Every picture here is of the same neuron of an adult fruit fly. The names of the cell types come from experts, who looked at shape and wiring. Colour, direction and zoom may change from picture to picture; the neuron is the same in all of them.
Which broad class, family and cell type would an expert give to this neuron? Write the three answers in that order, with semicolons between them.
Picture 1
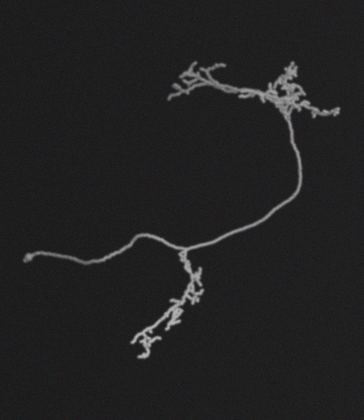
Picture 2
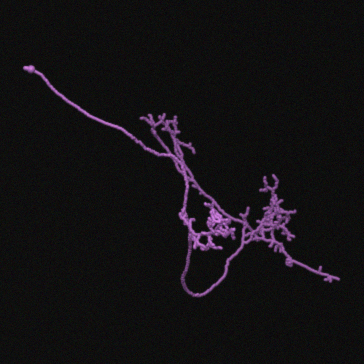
central-brain intrinsic neuron; hemilineage CREa1_ventral; mAL_m6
